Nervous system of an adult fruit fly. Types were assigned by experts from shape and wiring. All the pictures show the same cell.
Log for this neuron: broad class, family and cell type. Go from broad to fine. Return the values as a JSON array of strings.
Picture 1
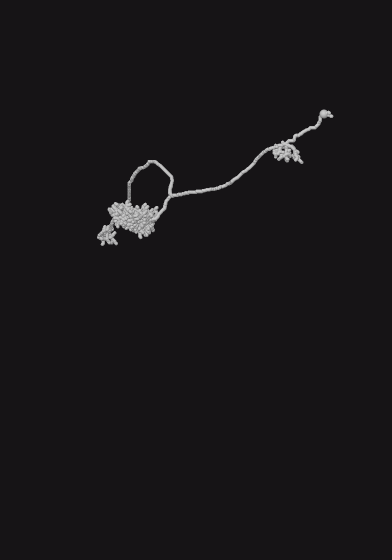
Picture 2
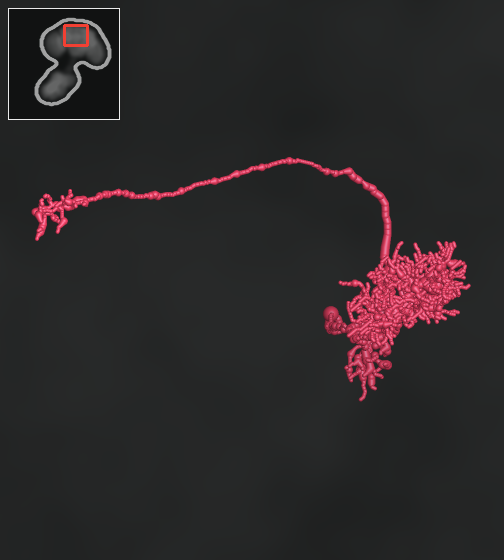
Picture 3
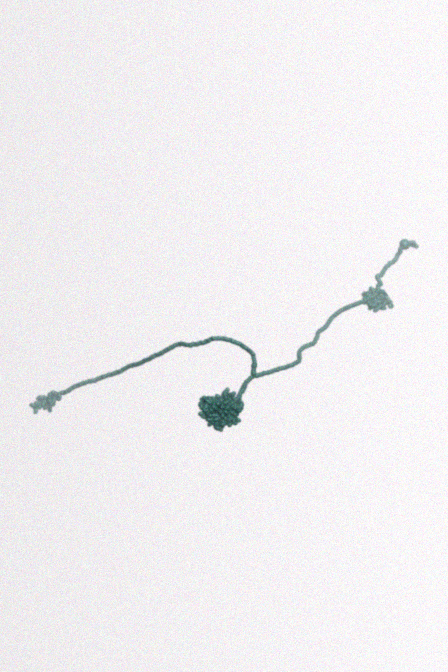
["central-brain intrinsic neuron", "class CX", "EPG"]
